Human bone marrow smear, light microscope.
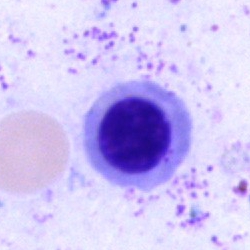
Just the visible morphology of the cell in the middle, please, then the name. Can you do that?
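Outline: round. Chromatin: stains dark purple and looks dense. Cytoplasm: blue, forming a complete rim around the nucleus. Name: erythroblast.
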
